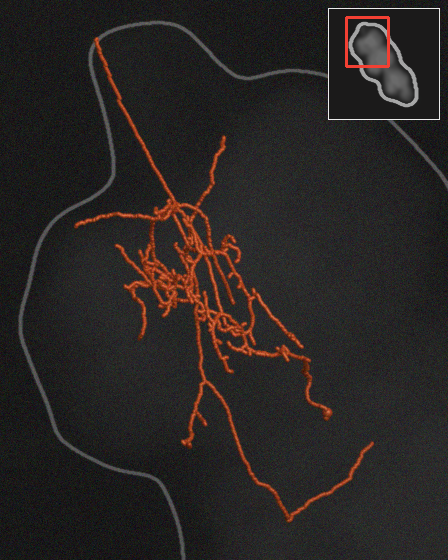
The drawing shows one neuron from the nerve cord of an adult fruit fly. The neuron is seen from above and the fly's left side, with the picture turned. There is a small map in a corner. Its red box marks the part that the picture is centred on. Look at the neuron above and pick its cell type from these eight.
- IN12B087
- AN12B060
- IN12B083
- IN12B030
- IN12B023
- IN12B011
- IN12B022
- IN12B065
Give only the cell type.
AN12B060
